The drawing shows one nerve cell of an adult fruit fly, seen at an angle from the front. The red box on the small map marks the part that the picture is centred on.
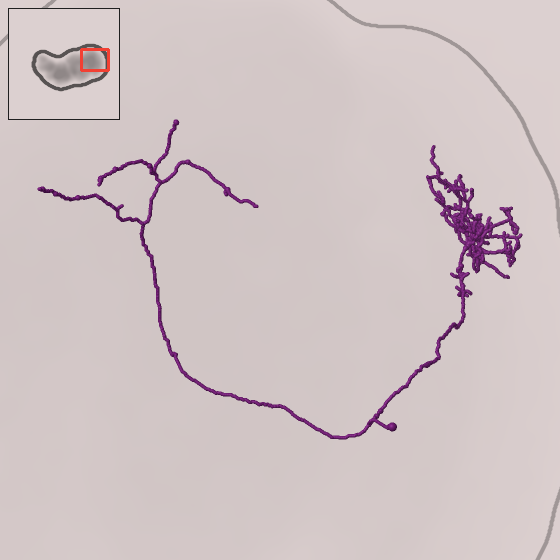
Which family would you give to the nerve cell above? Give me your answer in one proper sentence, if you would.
By its family, the nerve cell is MeVP.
